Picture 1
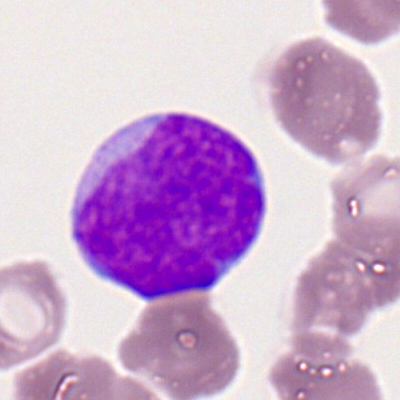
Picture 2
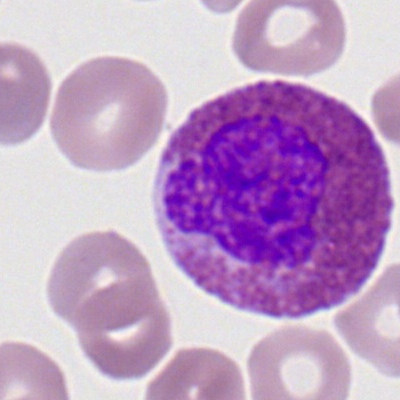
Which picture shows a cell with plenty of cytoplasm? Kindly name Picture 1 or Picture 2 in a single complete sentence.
There is broad cytoplasm around the nucleus of the cell in picture 2.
